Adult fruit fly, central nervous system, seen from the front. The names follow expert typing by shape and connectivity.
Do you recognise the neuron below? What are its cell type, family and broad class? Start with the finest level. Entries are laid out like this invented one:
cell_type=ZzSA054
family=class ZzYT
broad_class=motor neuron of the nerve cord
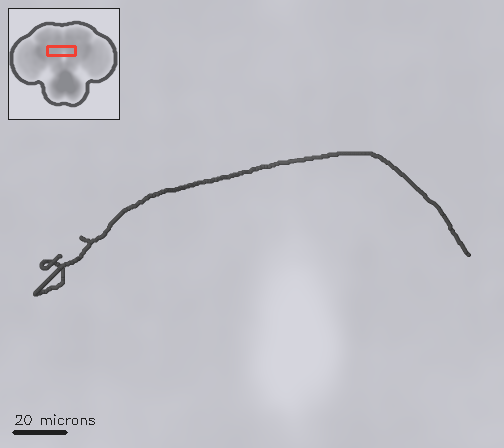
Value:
cell_type=ORN_VA1d
family=class olfactory
broad_class=sensory neuron entering the brain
